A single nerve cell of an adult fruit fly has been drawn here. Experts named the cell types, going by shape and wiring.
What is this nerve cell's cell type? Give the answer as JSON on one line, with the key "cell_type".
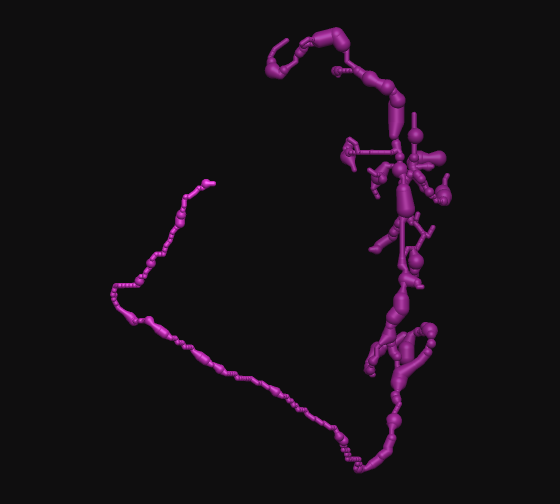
{"cell_type": "TRN_VP1m"}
